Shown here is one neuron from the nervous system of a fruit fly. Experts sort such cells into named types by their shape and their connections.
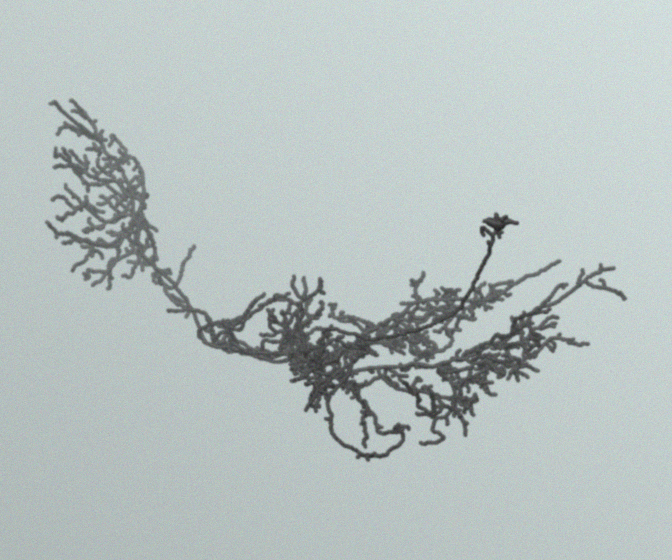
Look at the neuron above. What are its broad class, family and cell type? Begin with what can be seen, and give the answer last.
Its cell body lies on the right of the picture. The picture shows more than a hundred branch ends. This is a visual centrifugal neuron. Its family is LoVC. It is of cell type LoVC3.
